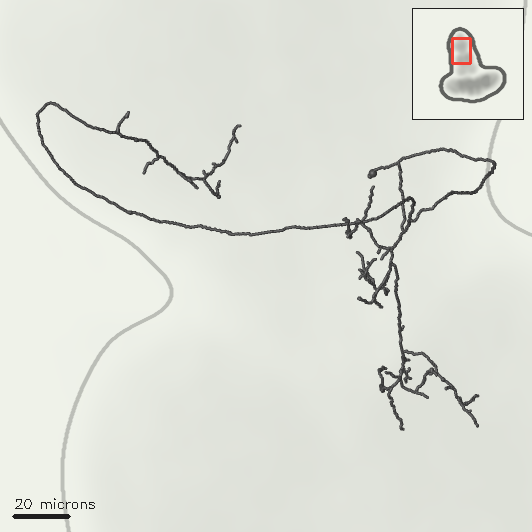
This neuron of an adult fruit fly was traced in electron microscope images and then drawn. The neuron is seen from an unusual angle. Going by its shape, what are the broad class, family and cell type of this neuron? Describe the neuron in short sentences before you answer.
By the scale bar it is about 170 microns wide in this view. In this view it is wider than it is tall. Its broad class is nerve-cord intrinsic neuron. Its family is hemilineage 01A. It is of cell type IN01A087_a.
